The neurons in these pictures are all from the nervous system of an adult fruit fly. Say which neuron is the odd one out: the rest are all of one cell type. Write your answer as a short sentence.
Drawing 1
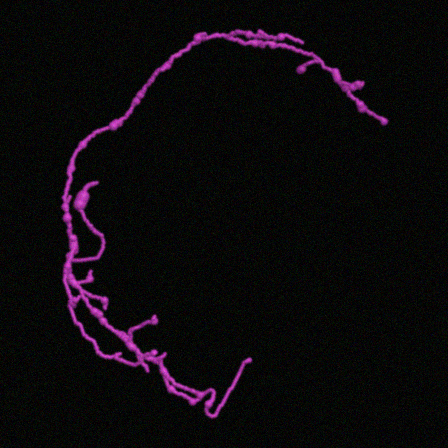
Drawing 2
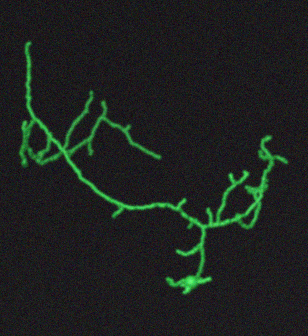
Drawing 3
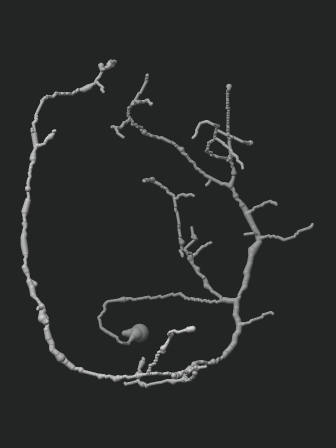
Drawing 3 is the odd one out.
